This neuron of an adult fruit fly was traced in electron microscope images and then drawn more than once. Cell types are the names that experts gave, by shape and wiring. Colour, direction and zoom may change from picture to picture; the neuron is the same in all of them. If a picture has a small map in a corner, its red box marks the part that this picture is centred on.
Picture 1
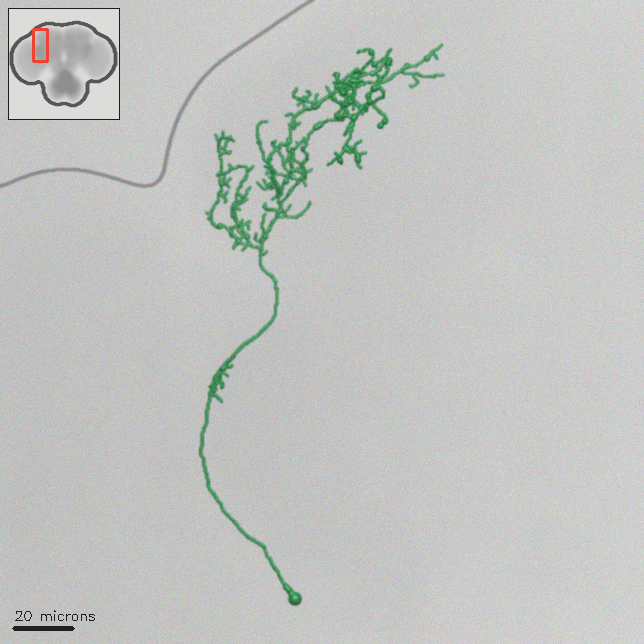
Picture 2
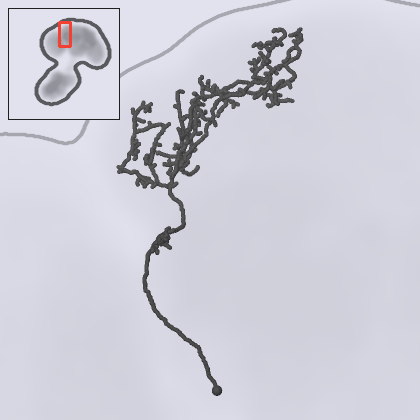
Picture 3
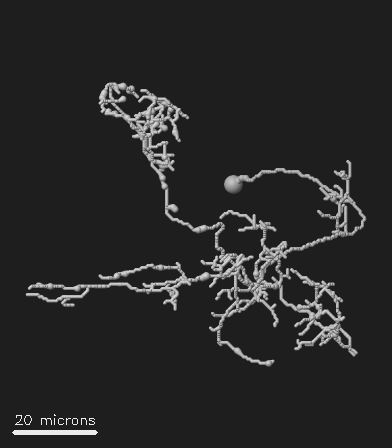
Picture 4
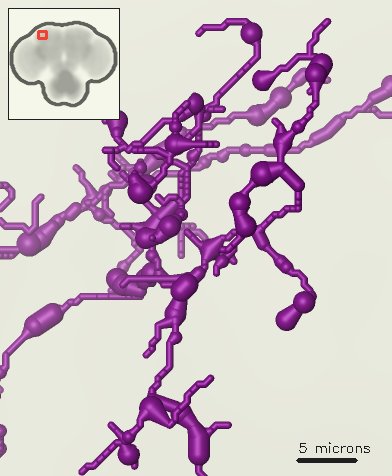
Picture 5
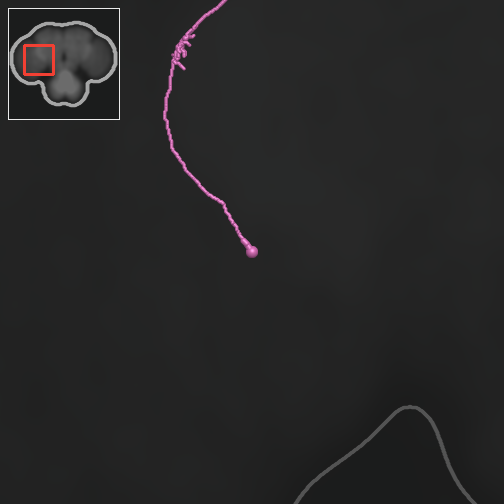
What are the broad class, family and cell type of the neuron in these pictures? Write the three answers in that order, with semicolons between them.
central-brain intrinsic neuron; hemilineage LHa2; CB1103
